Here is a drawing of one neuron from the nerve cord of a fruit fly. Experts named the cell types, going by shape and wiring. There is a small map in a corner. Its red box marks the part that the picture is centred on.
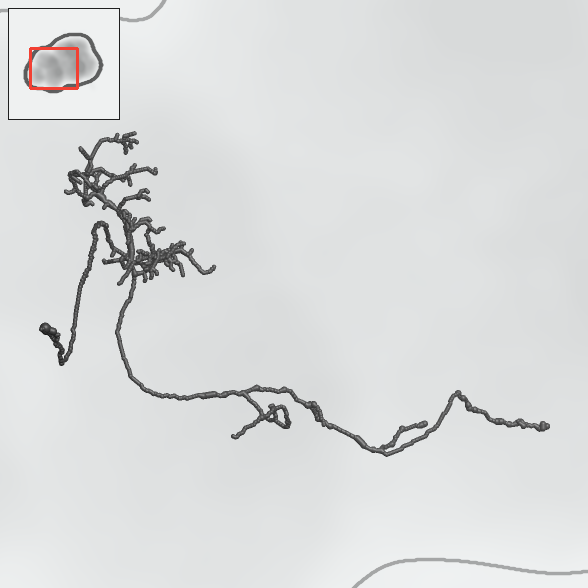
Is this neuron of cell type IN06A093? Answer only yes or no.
no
